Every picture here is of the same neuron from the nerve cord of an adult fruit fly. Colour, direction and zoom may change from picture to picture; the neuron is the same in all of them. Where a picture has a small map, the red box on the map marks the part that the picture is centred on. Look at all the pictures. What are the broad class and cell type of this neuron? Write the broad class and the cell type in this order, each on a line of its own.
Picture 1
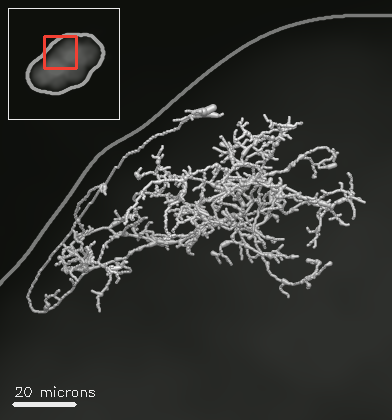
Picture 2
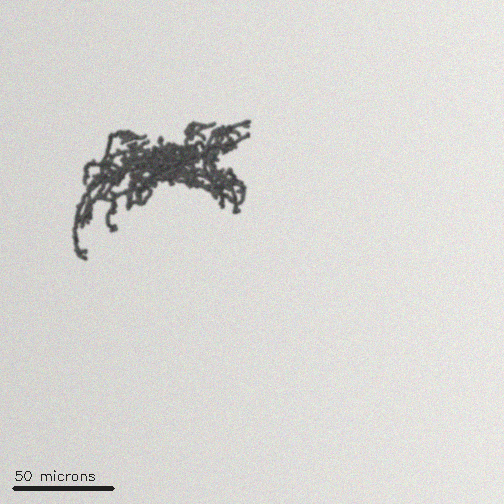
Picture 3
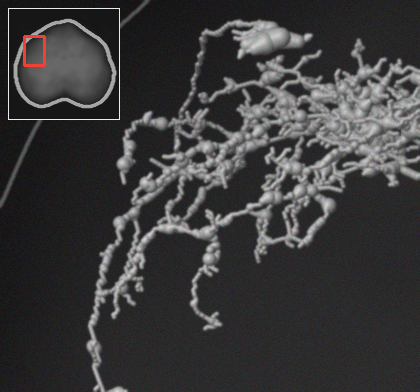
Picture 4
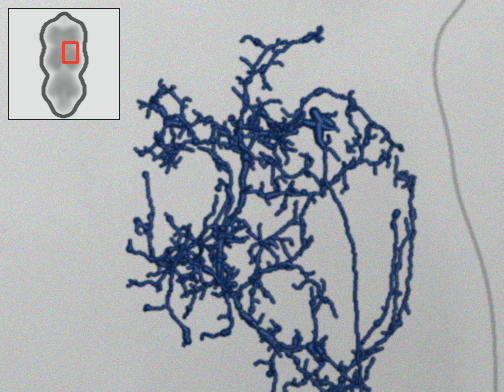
sensory neuron entering the nerve cord
SNxx28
